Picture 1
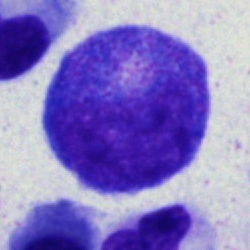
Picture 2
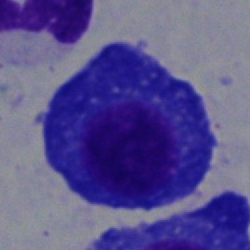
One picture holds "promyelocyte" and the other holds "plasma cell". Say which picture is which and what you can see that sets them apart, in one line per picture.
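Picture 1 – promyelocyte. Fine purple-pink granules are scattered over the cell, most easily seen in the upper centre.
Picture 2 – plasma cell. No distinct coloured granules are seen in the cytoplasm.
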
